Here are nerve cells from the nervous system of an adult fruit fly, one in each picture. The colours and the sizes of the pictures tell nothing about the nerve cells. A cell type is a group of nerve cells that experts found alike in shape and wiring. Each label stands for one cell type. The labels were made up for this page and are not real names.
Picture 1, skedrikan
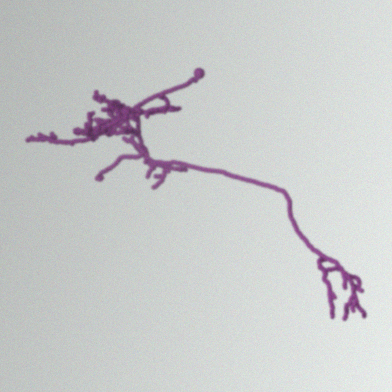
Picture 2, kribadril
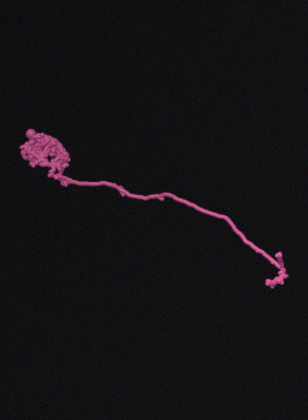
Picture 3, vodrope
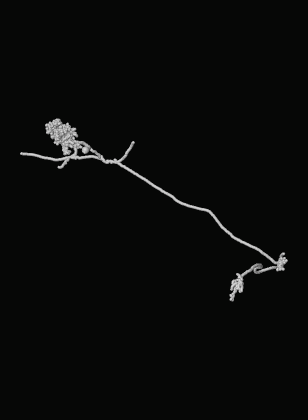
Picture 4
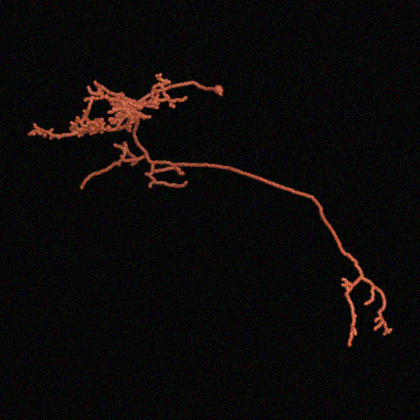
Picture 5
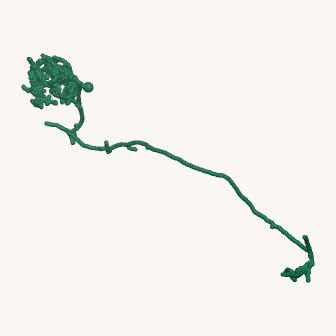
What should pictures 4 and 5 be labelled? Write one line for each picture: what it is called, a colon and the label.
4: skedrikan
5: kribadril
